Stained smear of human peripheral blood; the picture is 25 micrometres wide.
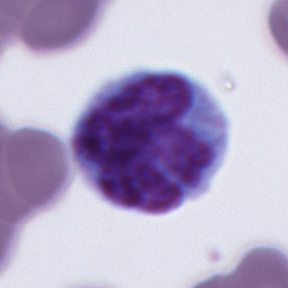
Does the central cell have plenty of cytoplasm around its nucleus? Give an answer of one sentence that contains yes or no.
No, the cytoplasm is not plentiful; it forms only a thin rim.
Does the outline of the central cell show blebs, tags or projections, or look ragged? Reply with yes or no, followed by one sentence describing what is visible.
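No. The outline of the cell is round and smooth.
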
